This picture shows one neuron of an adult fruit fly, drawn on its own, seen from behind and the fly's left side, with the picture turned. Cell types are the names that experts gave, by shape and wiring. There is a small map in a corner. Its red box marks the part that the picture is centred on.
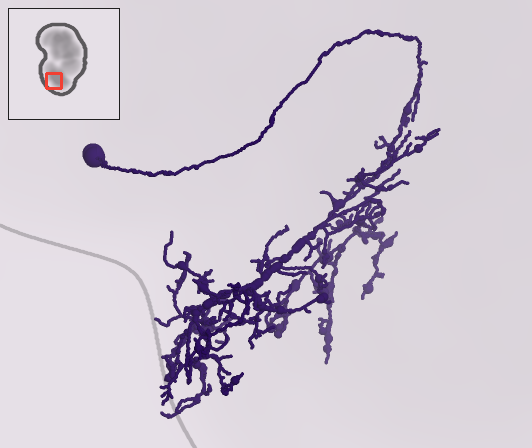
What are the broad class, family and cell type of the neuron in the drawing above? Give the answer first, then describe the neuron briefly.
This is a nerve-cord intrinsic neuron. The family is hemilineage 12B. It is of cell type IN12B036. The picture shows dozens of branch ends. In this view it is about as wide as it is tall.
